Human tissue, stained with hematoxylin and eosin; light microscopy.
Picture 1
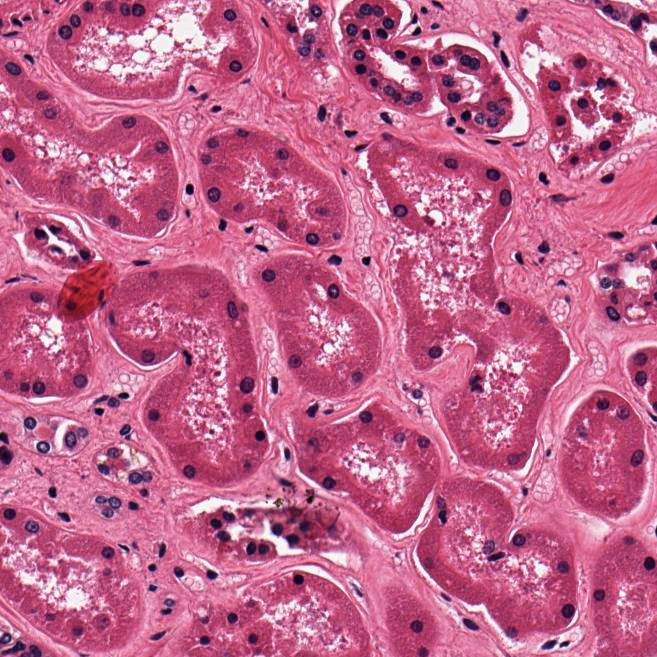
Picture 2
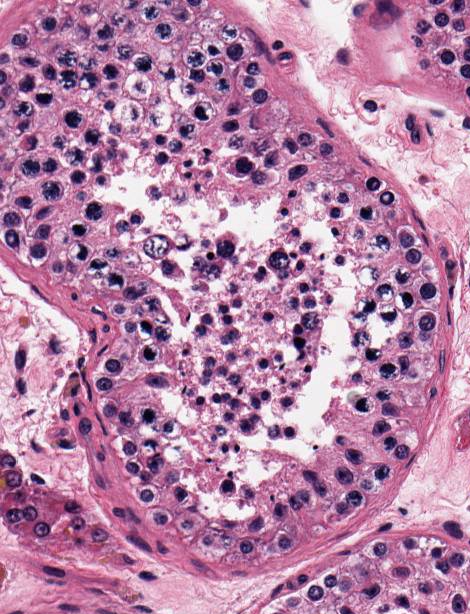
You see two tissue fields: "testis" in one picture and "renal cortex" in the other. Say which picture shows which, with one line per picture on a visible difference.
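Picture 1 – renal cortex. The tubules are lined by a single layer of cells with abundant granular pink cytoplasm.
Picture 2 – testis. The tubule is lined by a stratified layer several cells deep of mostly rounded cells.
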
